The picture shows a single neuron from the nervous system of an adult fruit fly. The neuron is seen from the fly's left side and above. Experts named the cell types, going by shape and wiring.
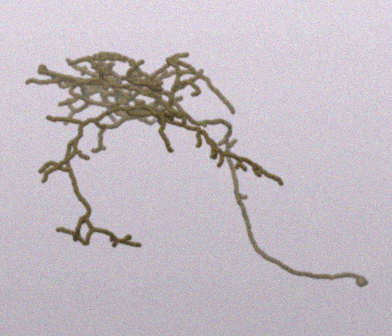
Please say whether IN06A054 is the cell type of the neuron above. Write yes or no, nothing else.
no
